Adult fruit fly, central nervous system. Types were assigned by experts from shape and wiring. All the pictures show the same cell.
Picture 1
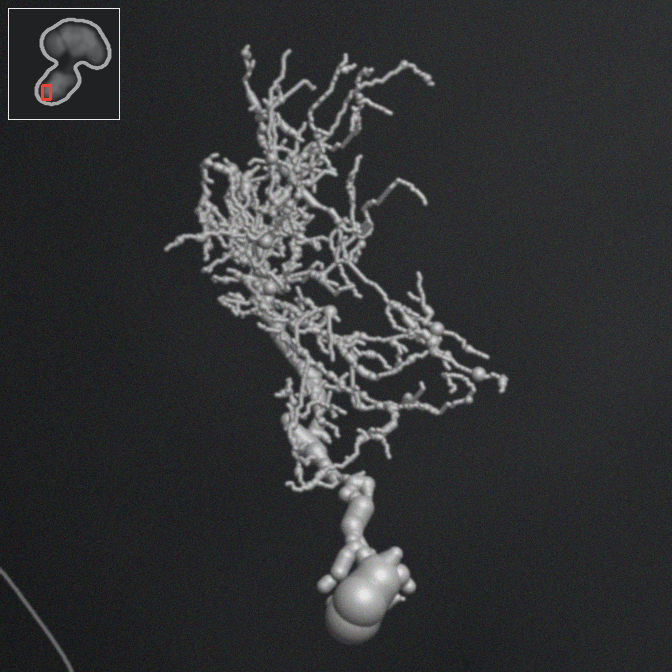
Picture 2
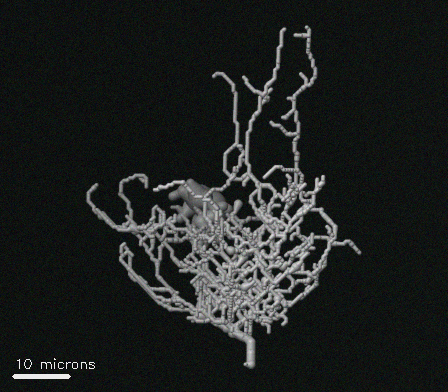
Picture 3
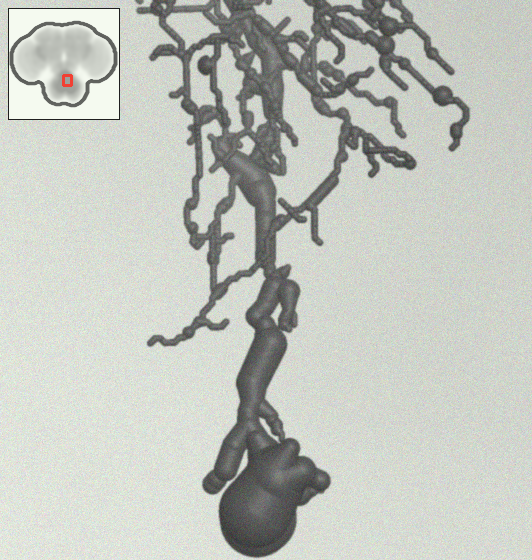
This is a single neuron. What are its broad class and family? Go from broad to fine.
motor neuron of the nerve cord; MNad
